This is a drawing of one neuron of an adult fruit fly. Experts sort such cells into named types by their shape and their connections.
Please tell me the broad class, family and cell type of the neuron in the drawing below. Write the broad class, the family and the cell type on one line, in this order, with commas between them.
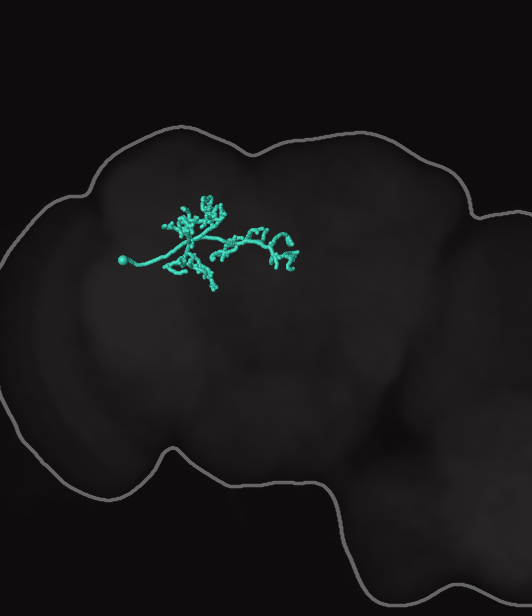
central-brain intrinsic neuron, hemilineage AOTUv4_ventral, FB5T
